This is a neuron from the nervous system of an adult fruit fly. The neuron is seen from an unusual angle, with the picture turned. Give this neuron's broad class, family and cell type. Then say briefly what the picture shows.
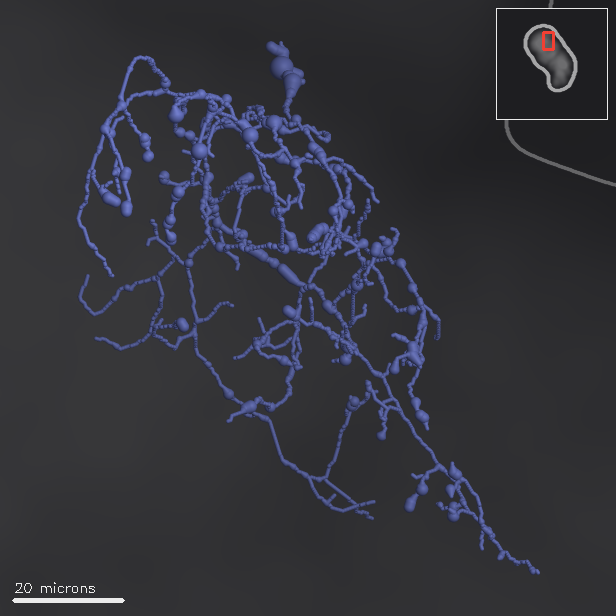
Its broad class is central-brain intrinsic neuron. Its family is hemilineage WEDa1. The cell type is SAD117. By the scale bar it is about 100 microns tall in this view. The picture shows dozens of branch ends.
